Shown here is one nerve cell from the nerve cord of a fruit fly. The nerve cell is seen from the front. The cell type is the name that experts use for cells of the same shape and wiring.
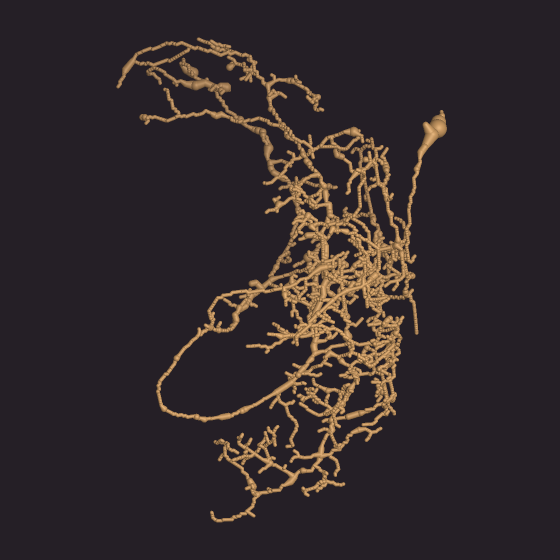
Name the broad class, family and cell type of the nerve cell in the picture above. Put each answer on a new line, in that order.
nerve-cord intrinsic neuron
hemilineage 17A
IN17A049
